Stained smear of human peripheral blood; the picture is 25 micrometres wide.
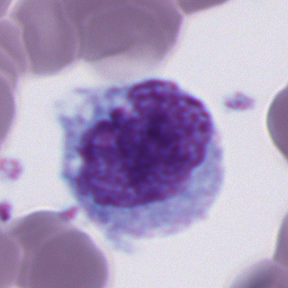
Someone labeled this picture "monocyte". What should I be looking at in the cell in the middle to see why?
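Nucleus set toward the upper right of the cell. Cytoplasm pale greyish-blue, its rim widest below and to the left of the nucleus.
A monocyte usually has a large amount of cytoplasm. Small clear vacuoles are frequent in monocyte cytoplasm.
Fine pinkish-lilac granules scattered through the cytoplasm. Cell: monocyte.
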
